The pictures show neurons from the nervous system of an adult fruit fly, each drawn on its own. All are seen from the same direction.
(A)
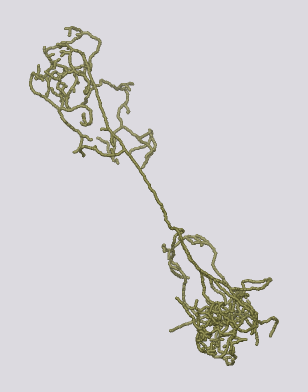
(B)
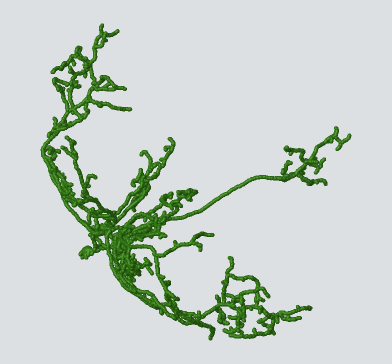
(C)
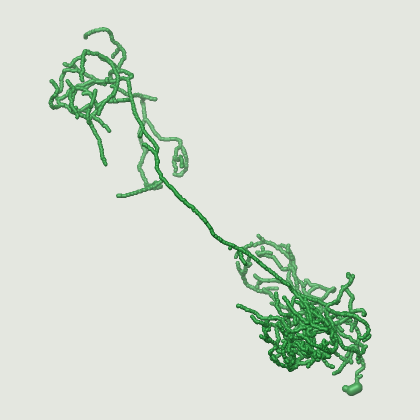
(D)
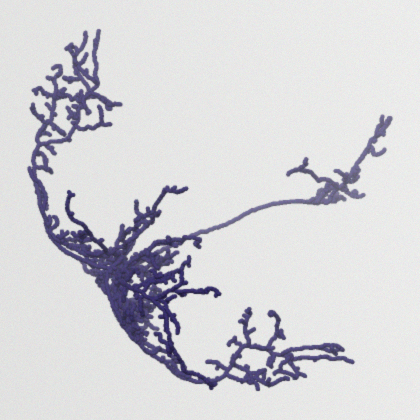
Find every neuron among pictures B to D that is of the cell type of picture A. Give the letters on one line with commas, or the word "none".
C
